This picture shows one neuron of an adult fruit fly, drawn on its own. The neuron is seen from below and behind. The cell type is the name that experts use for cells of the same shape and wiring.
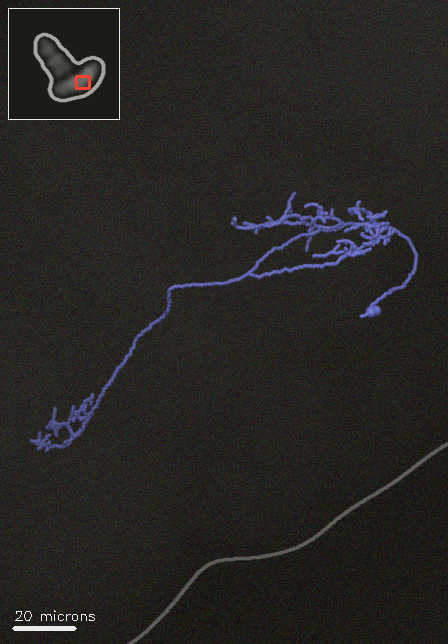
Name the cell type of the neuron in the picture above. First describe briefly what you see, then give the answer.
Its cell body lies on the right of the picture. By the scale bar it is about 130 microns wide in this view. This is a central-brain intrinsic neuron. The cell type is PAM13.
